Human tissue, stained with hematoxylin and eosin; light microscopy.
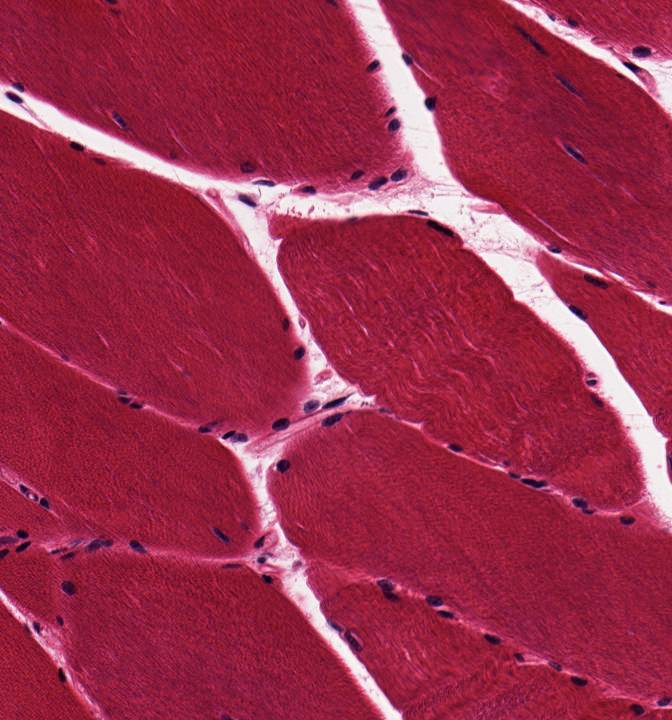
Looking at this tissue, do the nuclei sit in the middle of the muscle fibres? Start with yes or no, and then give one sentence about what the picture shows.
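No. The muscle fibre nuclei are dark, flattened and lie at the edges of the fibres.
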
